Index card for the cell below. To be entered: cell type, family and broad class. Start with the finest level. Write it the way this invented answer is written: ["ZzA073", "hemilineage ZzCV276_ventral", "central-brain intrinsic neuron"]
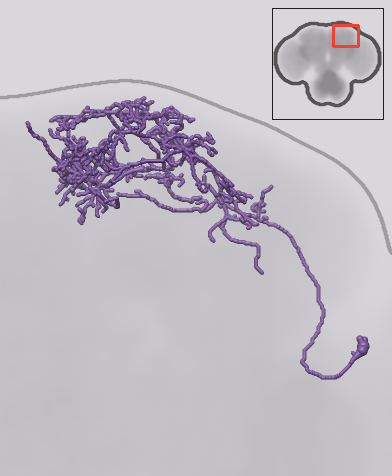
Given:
["LHAV3j1", "LHAV", "central-brain intrinsic neuron"]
